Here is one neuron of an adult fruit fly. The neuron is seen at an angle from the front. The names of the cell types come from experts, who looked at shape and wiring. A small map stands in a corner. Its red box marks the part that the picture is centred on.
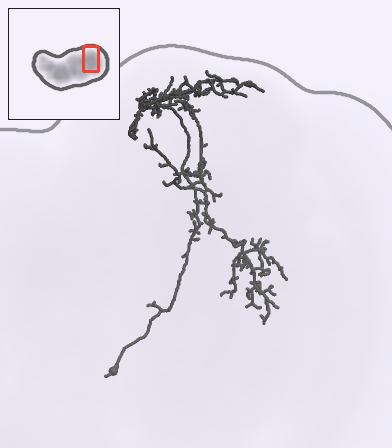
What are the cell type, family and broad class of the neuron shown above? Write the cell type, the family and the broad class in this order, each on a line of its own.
LoVP65
LoVP
visual projection neuron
